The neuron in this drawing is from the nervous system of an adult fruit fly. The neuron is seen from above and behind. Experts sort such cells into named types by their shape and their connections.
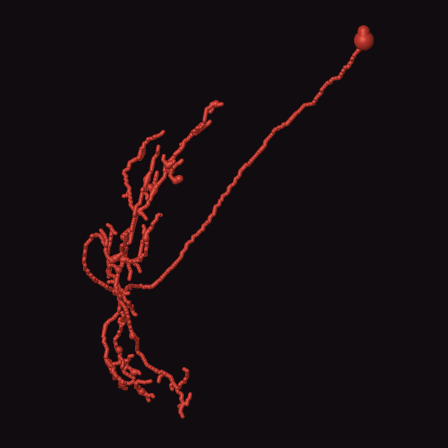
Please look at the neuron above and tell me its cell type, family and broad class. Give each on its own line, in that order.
GNG431
hemilineage LB3
central-brain intrinsic neuron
